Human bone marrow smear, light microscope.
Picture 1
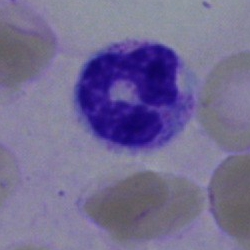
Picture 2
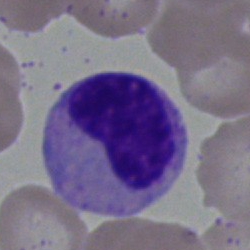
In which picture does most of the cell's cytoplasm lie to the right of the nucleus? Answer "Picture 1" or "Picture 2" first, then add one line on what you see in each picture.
Picture 1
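In picture 1: The cytoplasm is a scant pale rim, widest on the right side.
In picture 2: The nucleus sits off-centre toward the upper right of the cell.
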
